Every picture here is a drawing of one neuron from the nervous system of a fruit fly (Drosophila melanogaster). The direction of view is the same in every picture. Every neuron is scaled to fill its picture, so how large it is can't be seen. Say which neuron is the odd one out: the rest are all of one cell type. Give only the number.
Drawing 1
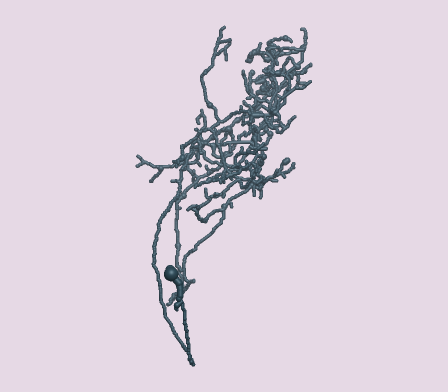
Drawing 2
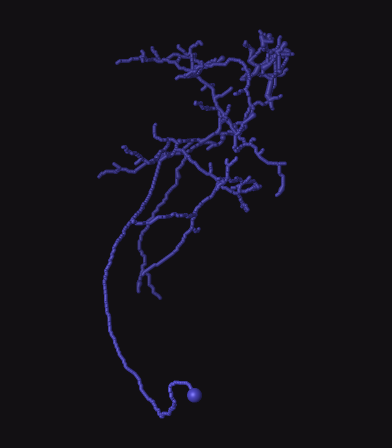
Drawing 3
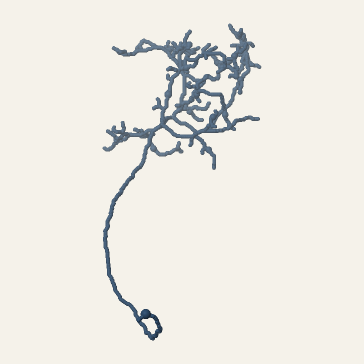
1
